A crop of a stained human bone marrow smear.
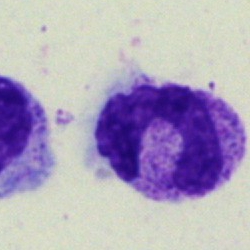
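Band neutrophil: its nucleus curves around a pale central patch of cytoplasm, enclosing it on the left, top and right. The chromatin is dark purple and coarsely clumped. Fine pinkish-purple granules fill the cytoplasm. A faint, pale bluish fringe extends from the upper left edge of the cell.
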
